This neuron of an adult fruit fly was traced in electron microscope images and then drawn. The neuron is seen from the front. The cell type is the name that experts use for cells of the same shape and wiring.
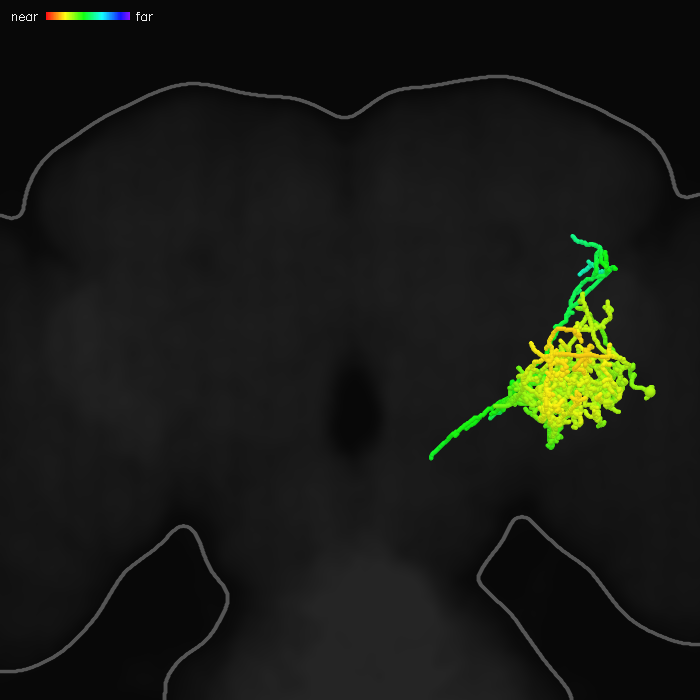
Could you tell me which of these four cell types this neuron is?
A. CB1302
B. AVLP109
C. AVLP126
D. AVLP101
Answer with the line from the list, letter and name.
D. AVLP101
